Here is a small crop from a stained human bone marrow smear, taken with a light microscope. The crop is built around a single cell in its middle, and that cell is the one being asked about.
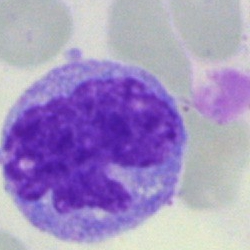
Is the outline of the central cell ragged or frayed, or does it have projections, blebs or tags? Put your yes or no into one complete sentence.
Yes, the cell is bounded by a rough outline rather than a smooth one.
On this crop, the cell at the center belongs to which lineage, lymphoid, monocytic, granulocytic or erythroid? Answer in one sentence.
Placed within the monocytic lineage is the cell in the middle.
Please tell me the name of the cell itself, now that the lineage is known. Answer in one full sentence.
The cell nearest the centre of this crop is a monocyte.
